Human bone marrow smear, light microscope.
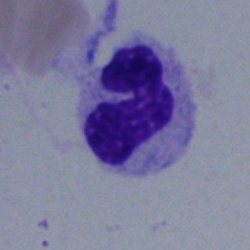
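Segmented neutrophil, the central cell of a stained human bone marrow smear under the light microscope. The nucleus is deeply indented from its left side, which gives it a curved, folded shape. Its chromatin is dark purple and dense, coarse and clumped in appearance. The cytoplasm is pale lilac-grey, and no coarse dark granules are seen in it.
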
